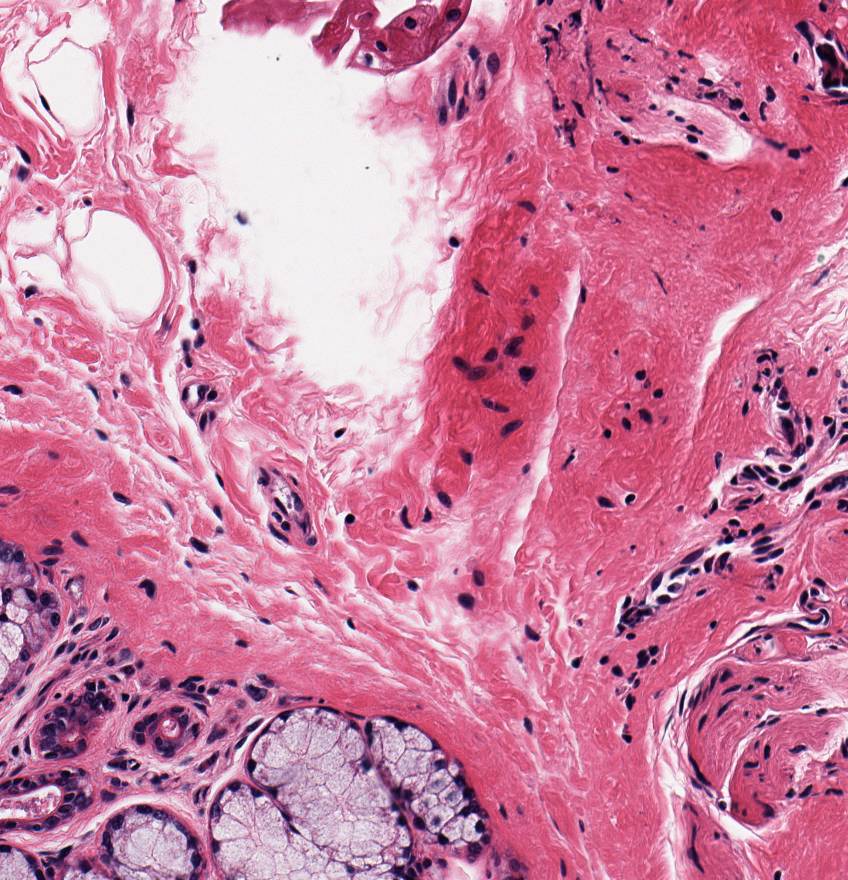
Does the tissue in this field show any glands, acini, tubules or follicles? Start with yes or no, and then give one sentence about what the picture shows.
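Yes. Mucous acini with pale grey, frothy cytoplasm lie in the lower left corner of the field.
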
